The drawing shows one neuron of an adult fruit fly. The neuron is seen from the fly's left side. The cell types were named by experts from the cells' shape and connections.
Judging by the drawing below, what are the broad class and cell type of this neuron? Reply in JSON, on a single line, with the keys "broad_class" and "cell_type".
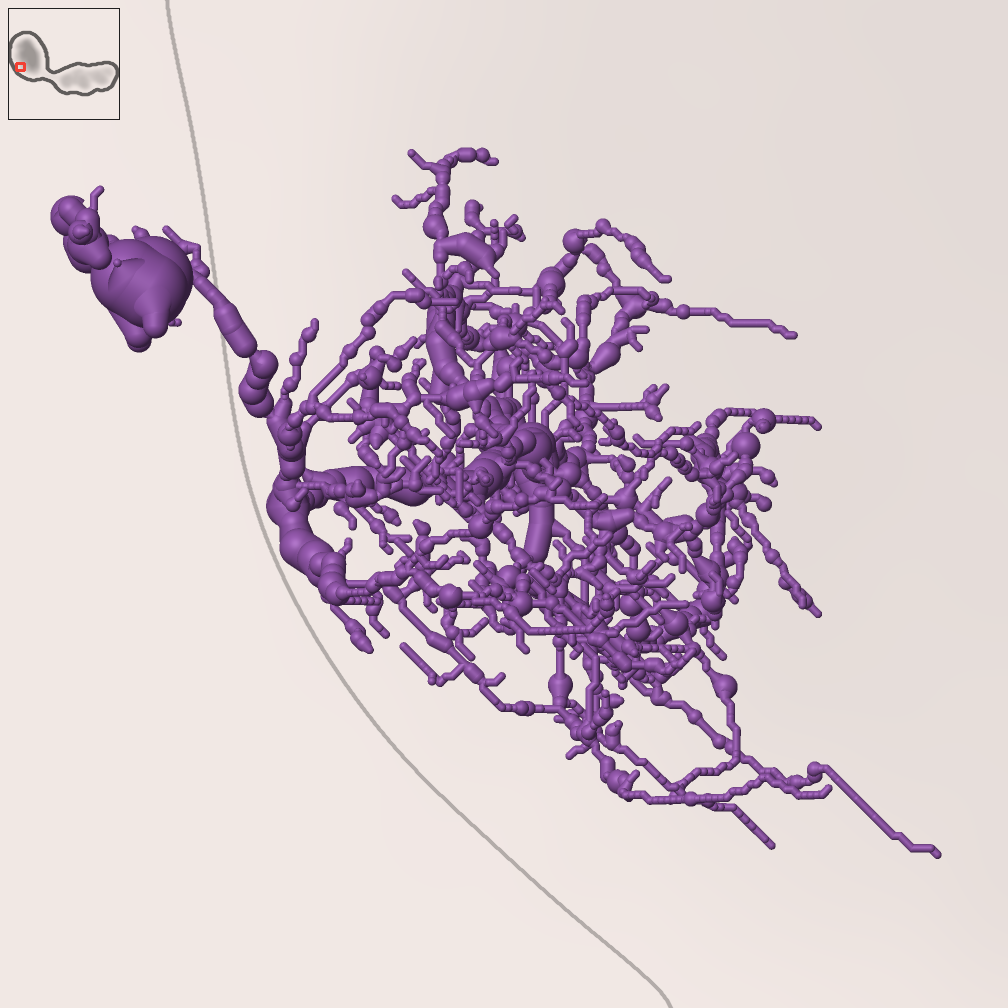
{"broad_class": "motor neuron of the brain", "cell_type": "MN10"}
